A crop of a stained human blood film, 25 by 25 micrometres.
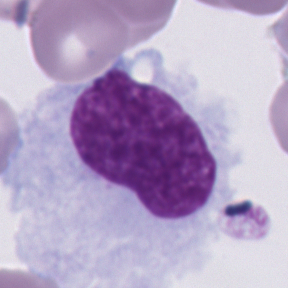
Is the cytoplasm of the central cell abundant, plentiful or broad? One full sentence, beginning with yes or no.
Yes, there is a wide area of cytoplasm around the nucleus.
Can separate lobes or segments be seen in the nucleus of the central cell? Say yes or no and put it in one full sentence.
No, this cell's nucleus is one compact mass of round, oval or kidney shape.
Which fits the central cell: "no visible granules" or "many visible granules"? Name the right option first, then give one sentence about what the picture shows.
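No visible granules. The cytoplasm shows no distinct coloured granules.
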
